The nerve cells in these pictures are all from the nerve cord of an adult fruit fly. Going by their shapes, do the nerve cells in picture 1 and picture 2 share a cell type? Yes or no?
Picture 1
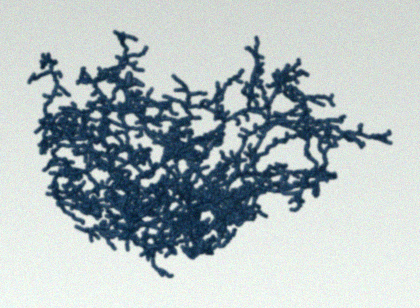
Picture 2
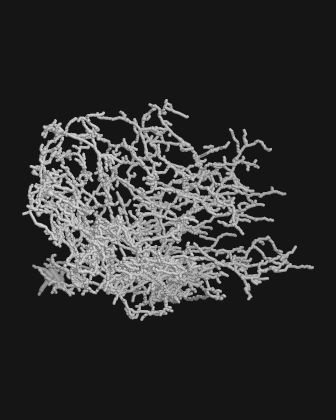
yes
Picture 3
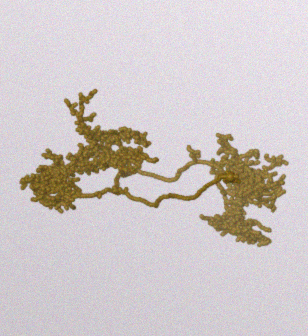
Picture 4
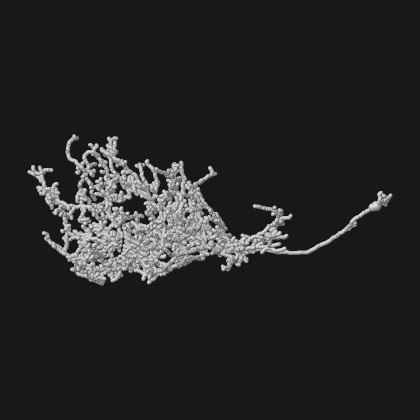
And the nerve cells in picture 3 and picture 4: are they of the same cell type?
no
